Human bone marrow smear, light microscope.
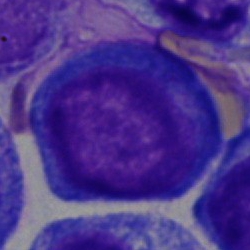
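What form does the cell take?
Rounded but angular, with straight flattened sides where it meets its neighbours.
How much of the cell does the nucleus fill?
Most of it, leaving a moderate cytoplasmic rim all the way round.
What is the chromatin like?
Finely granular, with scattered paler specks rather than coarse dark clumps. The cytoplasm shows no granules.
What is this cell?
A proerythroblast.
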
